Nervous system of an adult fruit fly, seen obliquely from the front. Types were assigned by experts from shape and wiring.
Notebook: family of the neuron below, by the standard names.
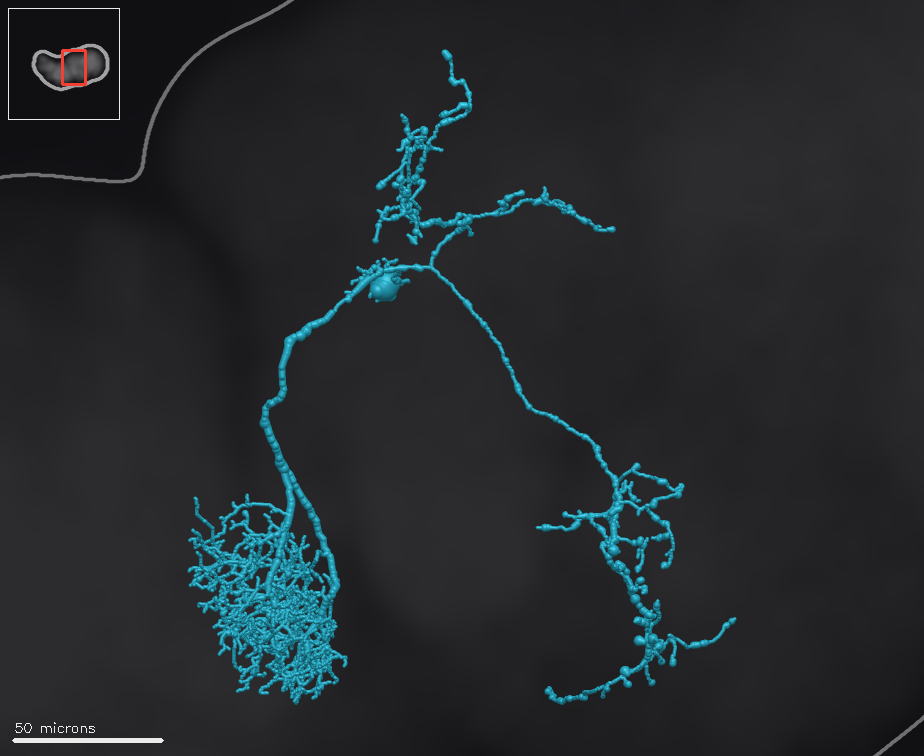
LoVP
